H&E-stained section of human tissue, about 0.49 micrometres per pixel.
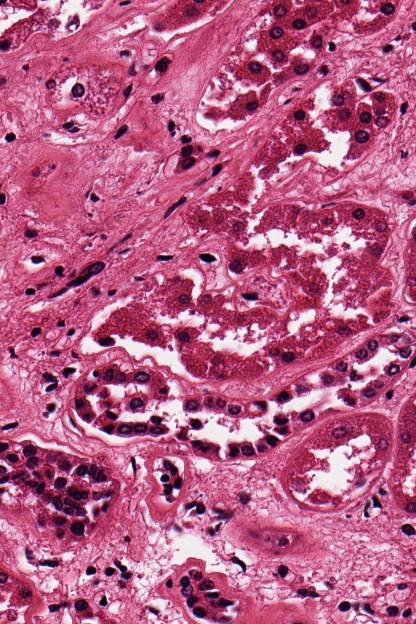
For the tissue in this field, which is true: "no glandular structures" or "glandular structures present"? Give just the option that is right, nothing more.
Glandular structures present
